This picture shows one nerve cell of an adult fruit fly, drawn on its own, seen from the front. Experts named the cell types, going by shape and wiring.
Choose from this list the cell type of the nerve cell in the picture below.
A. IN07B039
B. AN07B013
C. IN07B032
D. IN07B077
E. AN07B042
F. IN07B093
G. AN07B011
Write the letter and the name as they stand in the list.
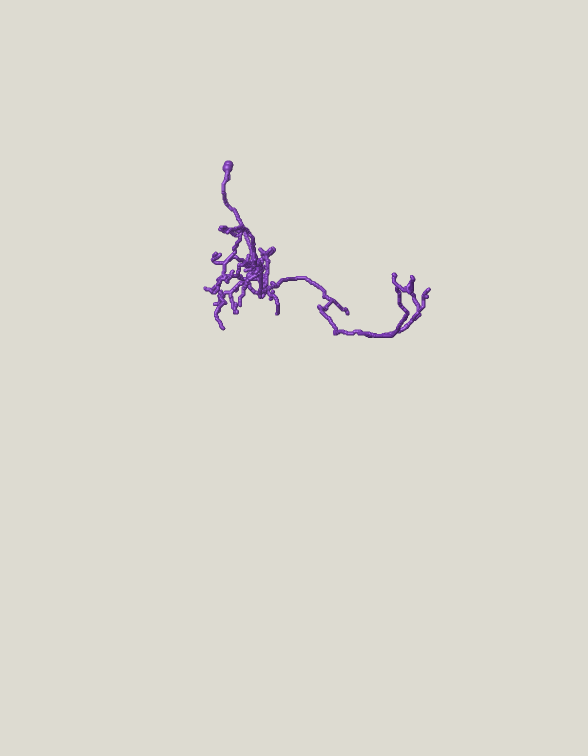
F. IN07B093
